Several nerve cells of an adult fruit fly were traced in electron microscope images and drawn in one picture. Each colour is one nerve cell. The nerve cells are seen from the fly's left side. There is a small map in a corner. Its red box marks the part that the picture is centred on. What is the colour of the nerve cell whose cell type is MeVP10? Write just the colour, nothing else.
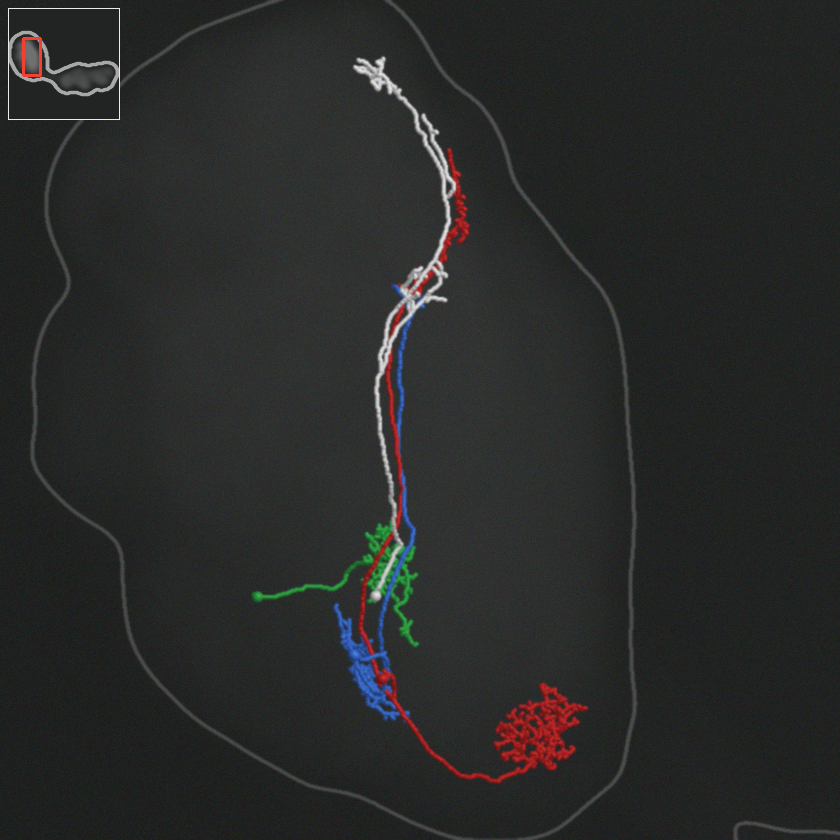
red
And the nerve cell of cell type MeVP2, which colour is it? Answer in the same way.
blue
